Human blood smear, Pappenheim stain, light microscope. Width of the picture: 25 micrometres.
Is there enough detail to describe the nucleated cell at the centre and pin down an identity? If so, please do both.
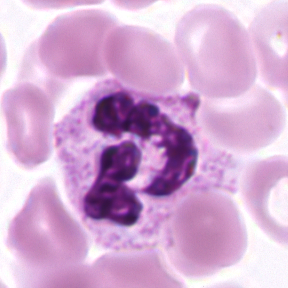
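Upper nuclear piece curved, bending down around the right side like a hook. Second nuclear piece at lower left. Chromatin dark purple, coarsely clumped. Cytoplasm plentiful, pale pinkish-lilac. Cell: segmented neutrophil.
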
